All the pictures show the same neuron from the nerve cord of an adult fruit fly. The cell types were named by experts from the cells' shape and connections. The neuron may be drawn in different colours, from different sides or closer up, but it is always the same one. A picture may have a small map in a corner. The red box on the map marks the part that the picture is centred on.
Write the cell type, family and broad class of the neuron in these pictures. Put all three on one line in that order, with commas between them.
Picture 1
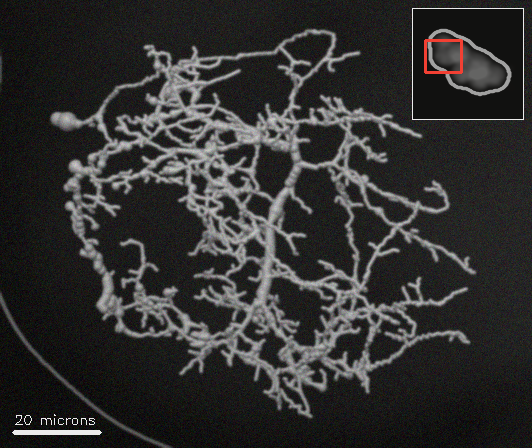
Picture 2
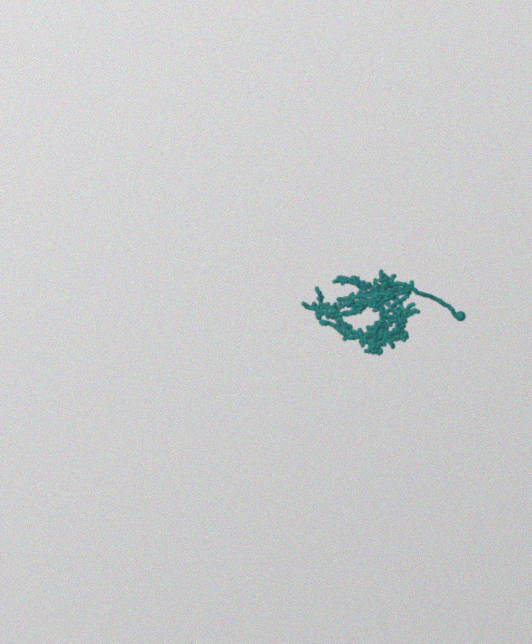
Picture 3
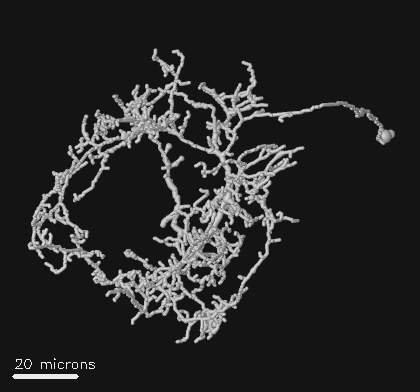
IN03A020, hemilineage 03A, nerve-cord intrinsic neuron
